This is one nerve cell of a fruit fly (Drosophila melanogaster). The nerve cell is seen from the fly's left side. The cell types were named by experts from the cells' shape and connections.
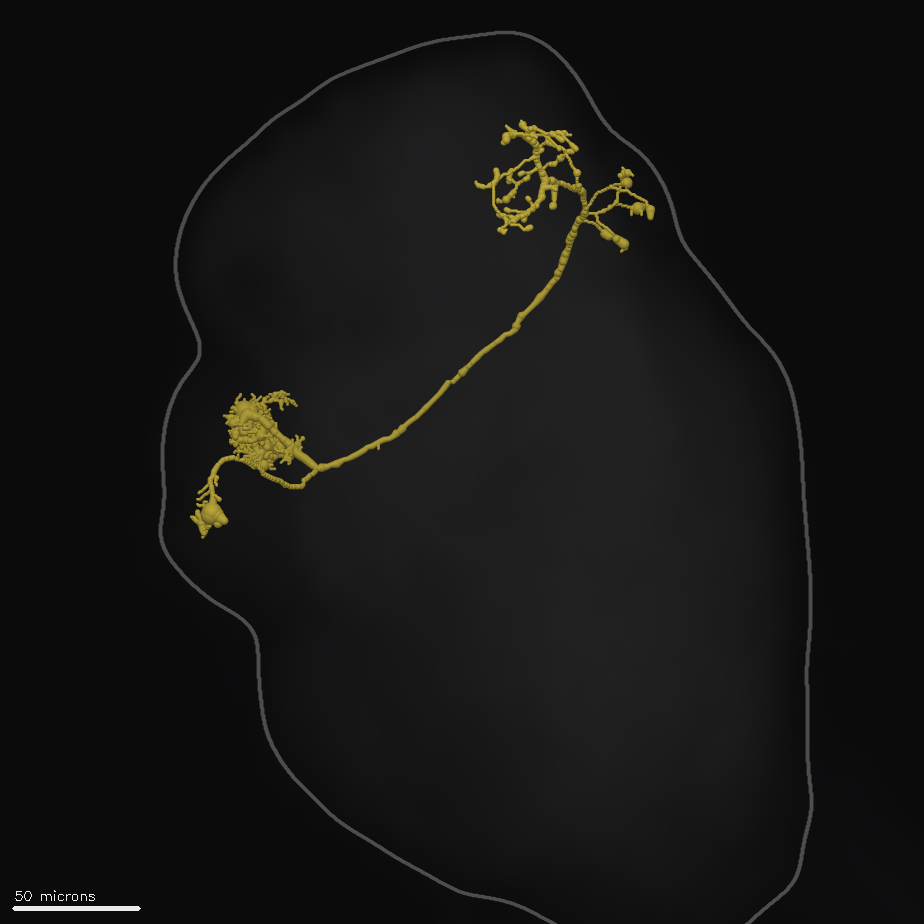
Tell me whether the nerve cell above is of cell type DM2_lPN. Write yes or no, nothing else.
yes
